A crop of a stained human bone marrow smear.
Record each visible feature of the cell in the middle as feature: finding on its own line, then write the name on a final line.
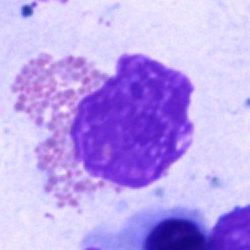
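Edge: no intact continuous outline; granules spread loosely from the nucleus on one side
Nucleus: one unsegmented mass, irregular, somewhat angular edge
Granules: coarse, round, fairly uniform in size
Between granules: pale gaps, no distinct blue cytoplasm holding them
Call it: eosinophil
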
